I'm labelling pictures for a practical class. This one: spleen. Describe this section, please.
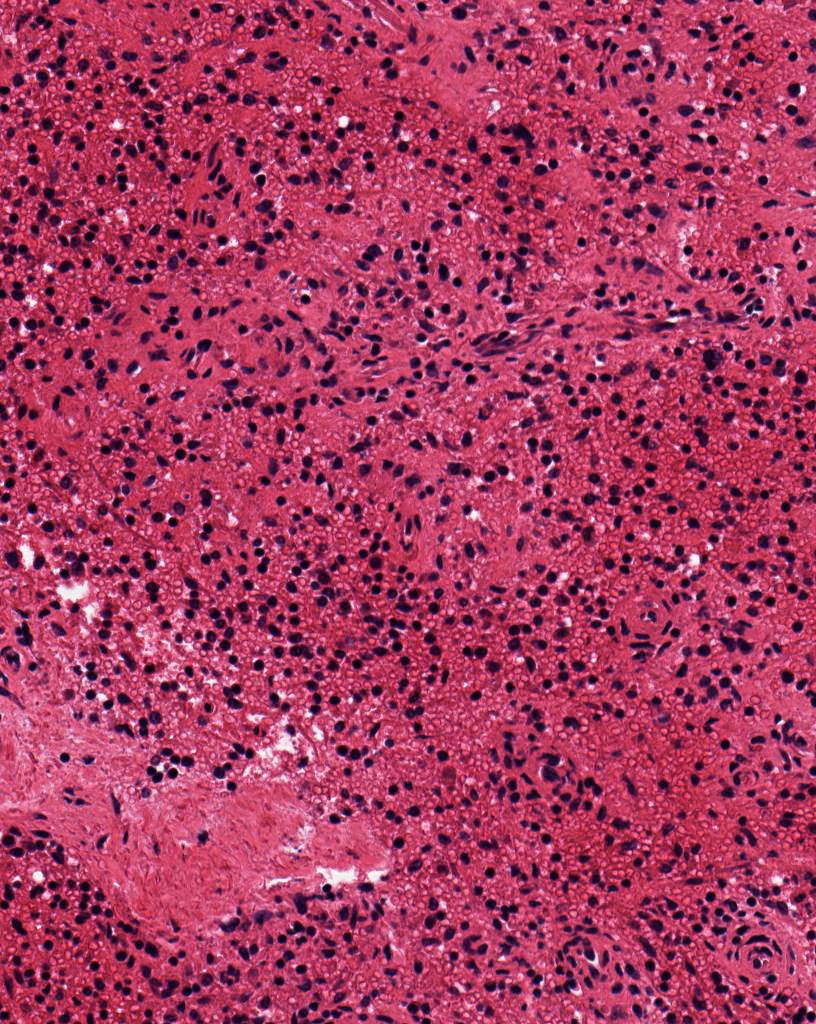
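A band of cells with elongated, spindle-shaped nuclei crosses the upper middle of the field diagonally, extending toward the right edge. Close to the lower right corner, spindle cells form a concentric whorl. The lower left is a pale pink fibrous area containing few nuclei. Fat cells are absent.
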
